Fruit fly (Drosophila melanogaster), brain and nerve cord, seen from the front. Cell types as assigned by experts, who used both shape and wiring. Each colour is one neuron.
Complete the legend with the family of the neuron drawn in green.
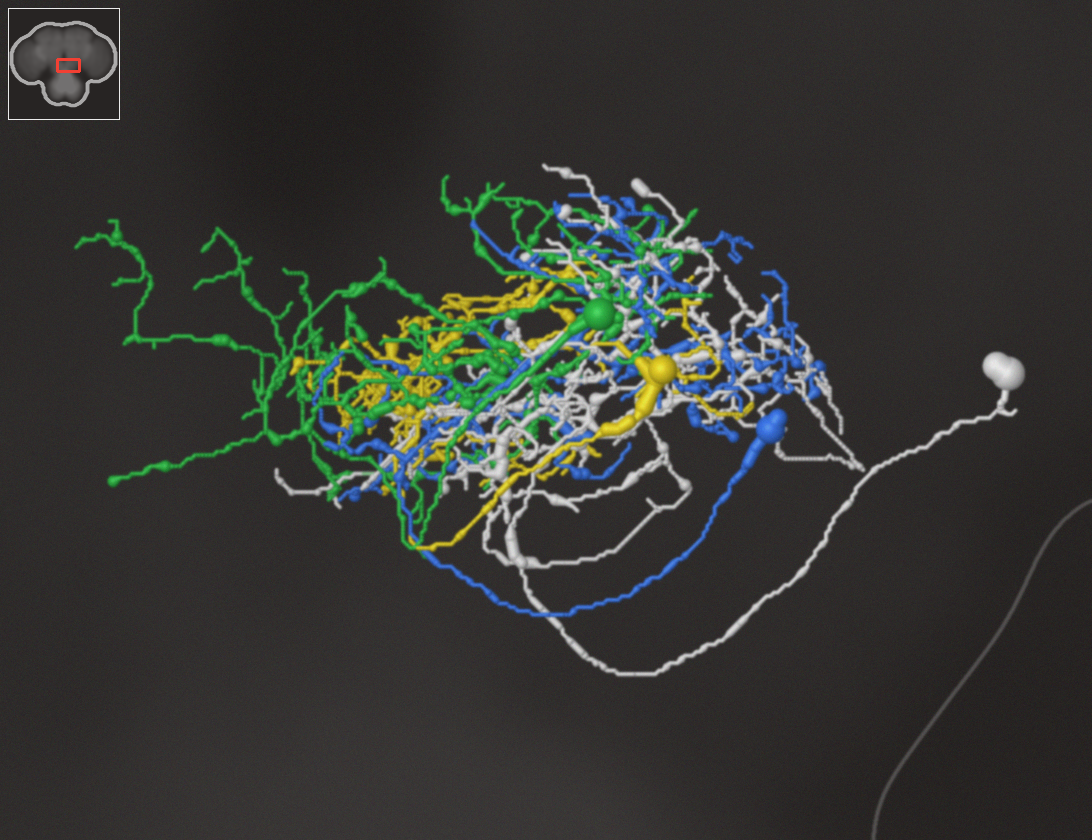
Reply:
hemilineage TRdm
